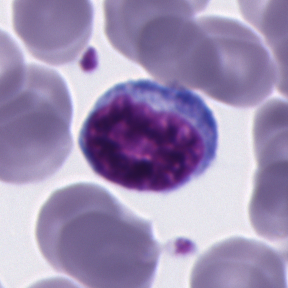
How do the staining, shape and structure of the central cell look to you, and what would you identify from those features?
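Look first at the outline: smooth and slightly oval. The nucleus sits off-centre, toward the lower left, and its chromatin is dark purple and coarsely clumped. See how the cytoplasm is widest along the upper right side. This is a typical lymphocyte.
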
